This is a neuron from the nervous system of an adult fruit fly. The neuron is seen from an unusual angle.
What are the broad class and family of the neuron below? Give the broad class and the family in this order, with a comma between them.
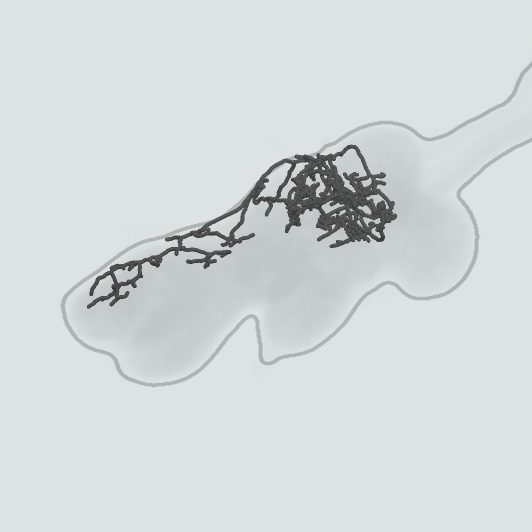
nerve-cord intrinsic neuron, hemilineage 19B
